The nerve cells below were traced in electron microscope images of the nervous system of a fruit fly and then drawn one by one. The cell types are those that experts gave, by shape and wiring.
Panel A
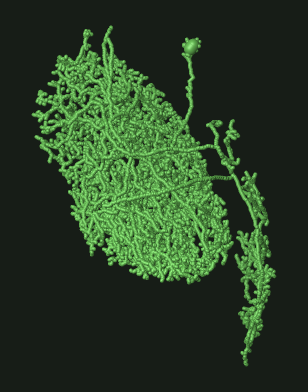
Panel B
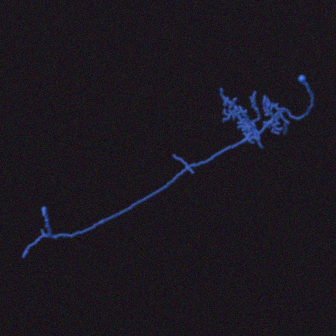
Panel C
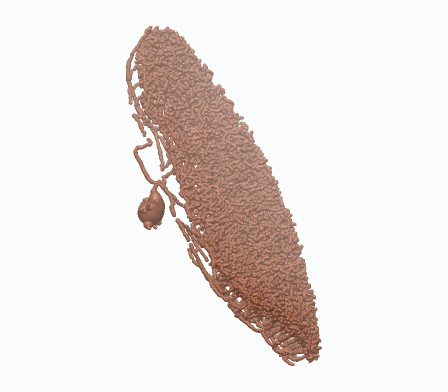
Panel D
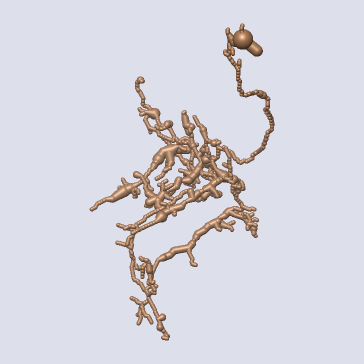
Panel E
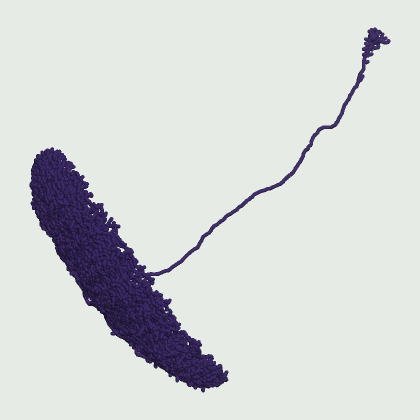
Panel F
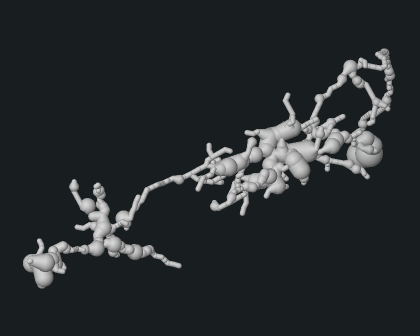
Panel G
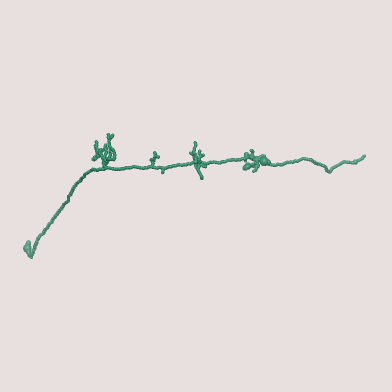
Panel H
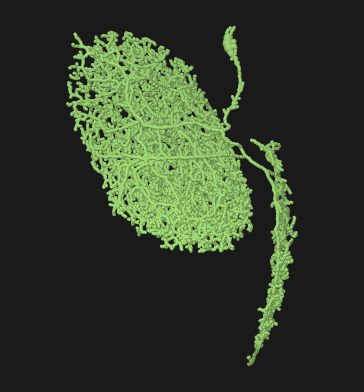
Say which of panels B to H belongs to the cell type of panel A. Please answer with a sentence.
The nerve cell in panel H is of the same cell type.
